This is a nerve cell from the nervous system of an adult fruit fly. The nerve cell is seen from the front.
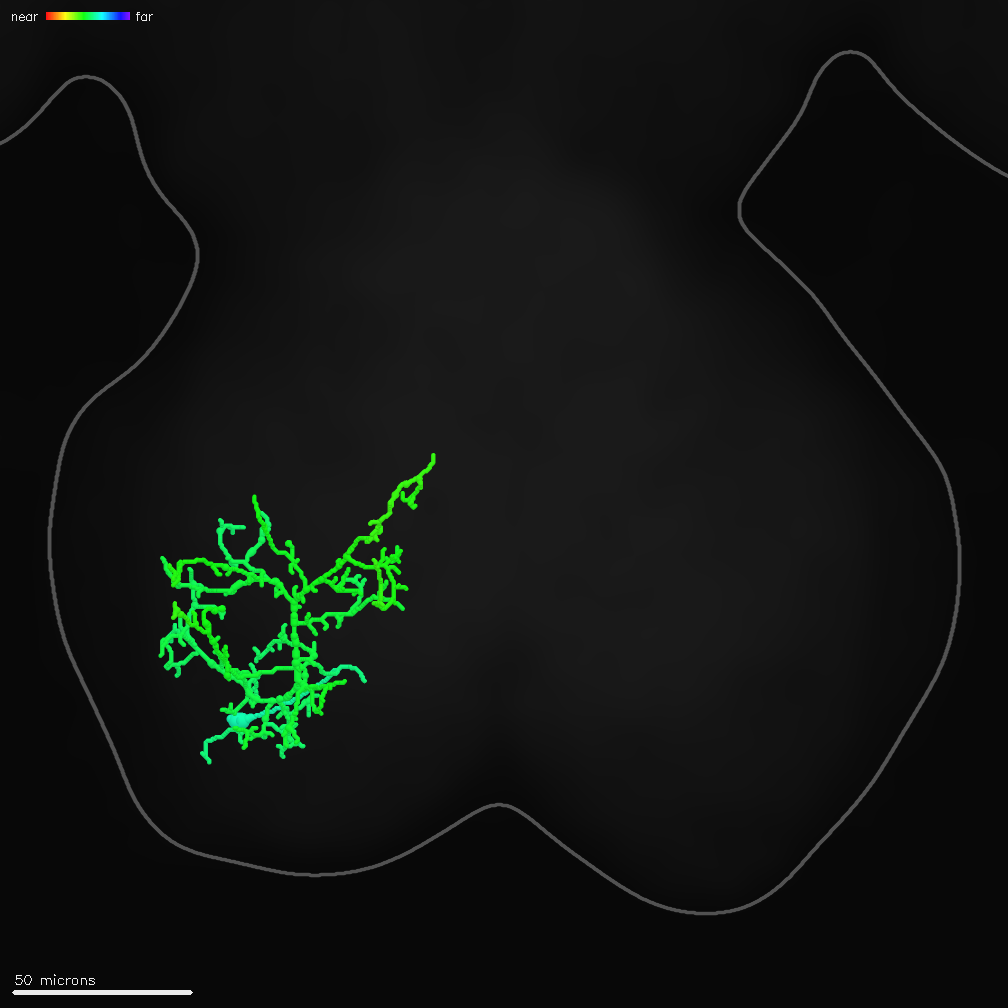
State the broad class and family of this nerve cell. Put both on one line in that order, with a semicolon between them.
nerve-cord intrinsic neuron; hemilineage 20A.22A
